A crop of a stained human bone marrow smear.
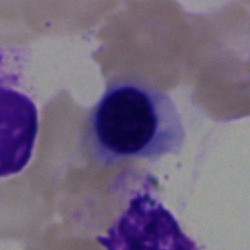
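Erythroblast, the cell in the middle of a stained bone marrow smear: the nucleus lies off-centre toward the left, and the pale blue cytoplasm shows no granules. The cell outline is irregular rather than smoothly round.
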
